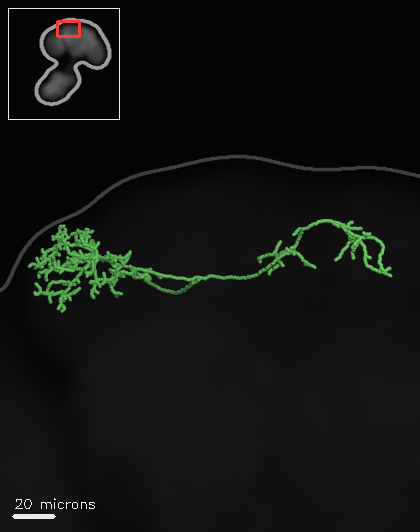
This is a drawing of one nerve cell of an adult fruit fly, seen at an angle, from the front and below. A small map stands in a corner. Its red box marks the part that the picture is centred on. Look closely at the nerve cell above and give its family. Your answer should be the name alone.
hemilineage VLPd&p1_posterior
